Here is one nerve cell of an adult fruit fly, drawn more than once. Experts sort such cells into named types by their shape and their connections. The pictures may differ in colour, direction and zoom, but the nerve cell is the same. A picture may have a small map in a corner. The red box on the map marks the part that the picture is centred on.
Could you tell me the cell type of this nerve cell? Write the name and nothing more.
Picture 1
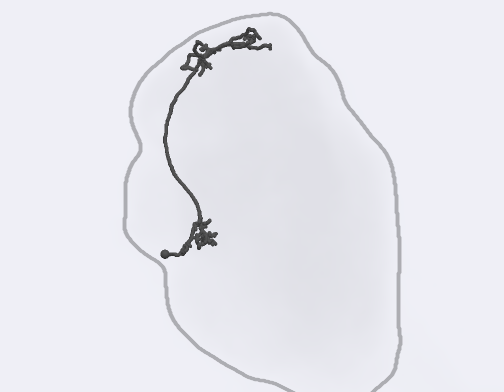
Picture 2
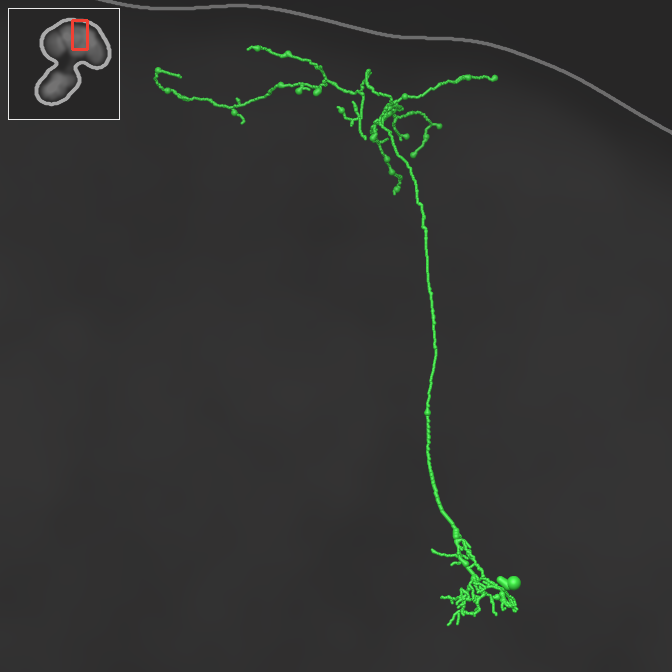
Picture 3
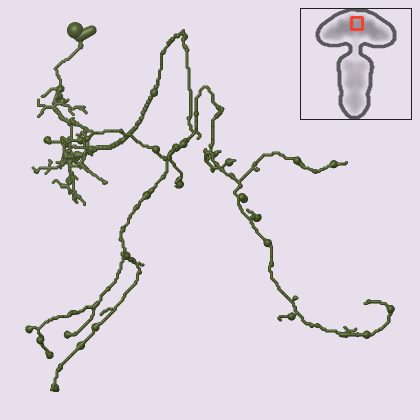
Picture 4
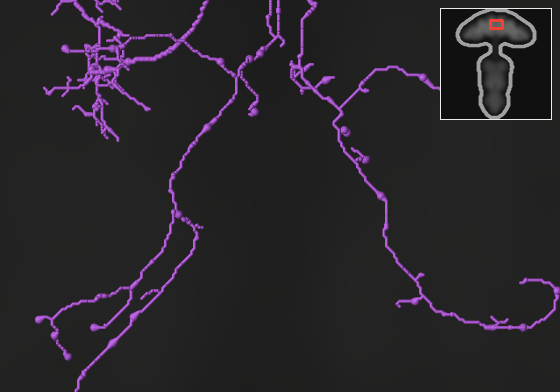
CB1008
